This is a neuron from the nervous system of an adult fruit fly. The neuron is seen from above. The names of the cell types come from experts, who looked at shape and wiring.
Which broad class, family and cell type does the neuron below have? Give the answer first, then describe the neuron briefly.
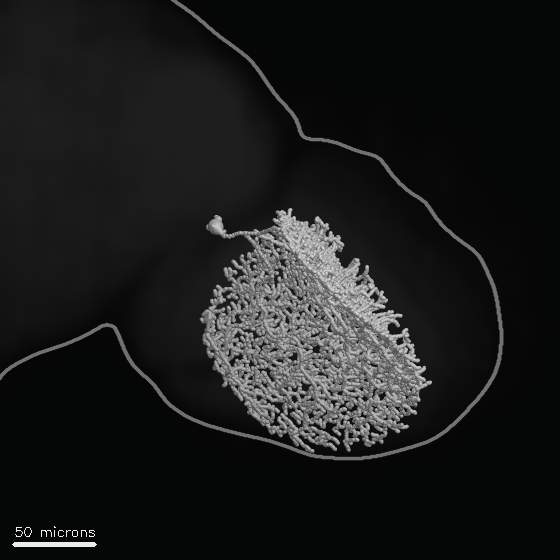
This is an optic-lobe intrinsic neuron. The family is Pm. The cell type is Pm11. It is in the brain and does not reach the nerve cord. From top to bottom in the picture it spans about 150 microns.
